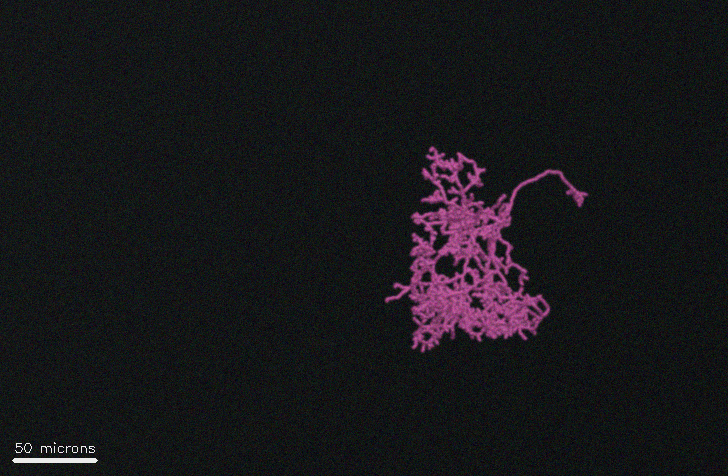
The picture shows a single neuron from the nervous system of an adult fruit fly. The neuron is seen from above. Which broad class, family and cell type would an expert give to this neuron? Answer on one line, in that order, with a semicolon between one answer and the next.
central-brain intrinsic neuron; hemilineage LALa1_anterior; PLP060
